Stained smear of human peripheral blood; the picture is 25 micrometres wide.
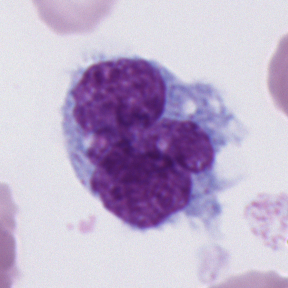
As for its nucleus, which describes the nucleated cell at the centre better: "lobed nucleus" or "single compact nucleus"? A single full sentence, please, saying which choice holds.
It is a lobed nucleus that this cell contains.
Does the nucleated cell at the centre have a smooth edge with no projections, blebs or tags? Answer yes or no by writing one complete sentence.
No, the border of this cell is rough instead of smooth.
